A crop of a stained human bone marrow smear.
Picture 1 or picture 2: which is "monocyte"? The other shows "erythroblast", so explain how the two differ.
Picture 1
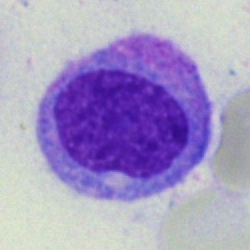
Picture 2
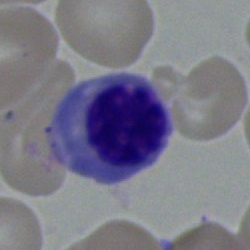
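Looking at these two, I'd put the monocyte in picture 1 and the erythroblast in picture 2. Both cells, I notice, have a smooth, rounded outline. In the monocyte, the chromatin looks moderately clumped rather than fine and even. There's a small pale patch of cytoplasm tucked into the notch of its nucleus. Red cells are lying against its right side. Turning to the erythroblast, I see blue cytoplasm forming a rim around the nucleus, widest on the left.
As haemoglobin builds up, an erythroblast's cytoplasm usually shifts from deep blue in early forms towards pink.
I can't make out any granules in that cytoplasm.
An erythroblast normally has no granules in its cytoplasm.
Nor do I see any clear vacuoles there.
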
